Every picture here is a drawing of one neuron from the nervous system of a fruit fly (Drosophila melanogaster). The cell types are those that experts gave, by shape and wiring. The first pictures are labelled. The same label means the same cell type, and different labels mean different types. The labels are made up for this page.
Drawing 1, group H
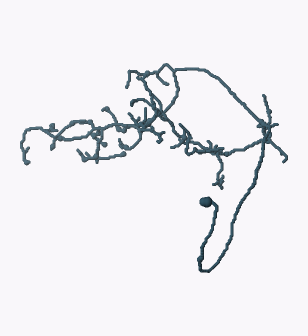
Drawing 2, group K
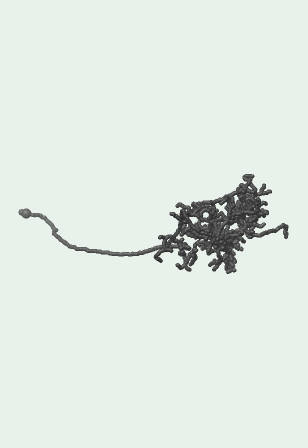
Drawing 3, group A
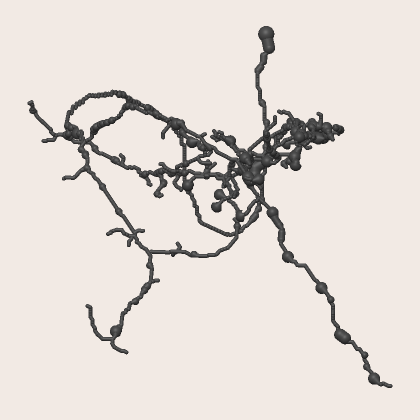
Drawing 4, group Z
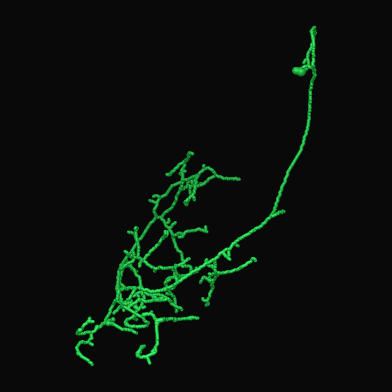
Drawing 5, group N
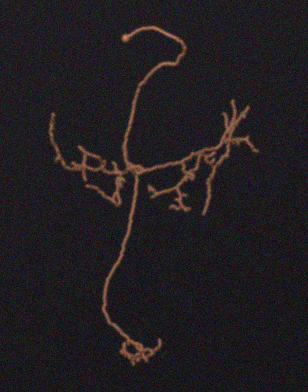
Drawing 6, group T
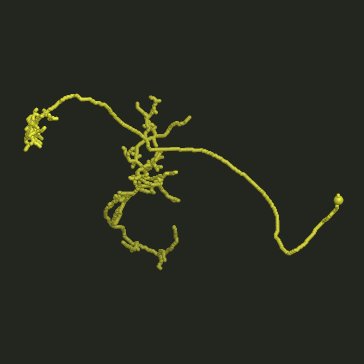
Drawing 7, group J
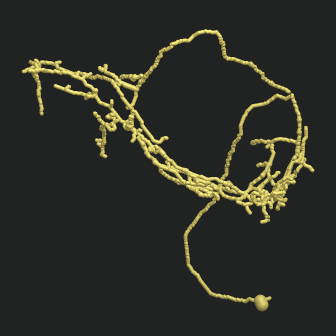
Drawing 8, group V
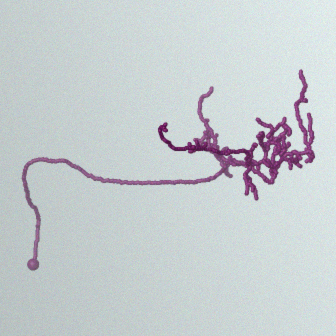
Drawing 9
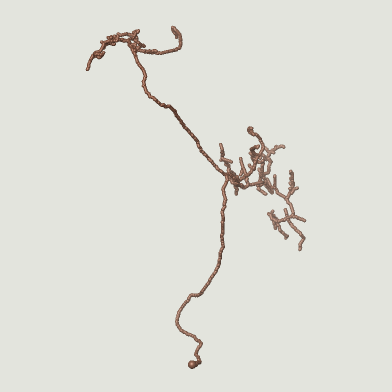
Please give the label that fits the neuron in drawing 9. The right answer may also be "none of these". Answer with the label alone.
group N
